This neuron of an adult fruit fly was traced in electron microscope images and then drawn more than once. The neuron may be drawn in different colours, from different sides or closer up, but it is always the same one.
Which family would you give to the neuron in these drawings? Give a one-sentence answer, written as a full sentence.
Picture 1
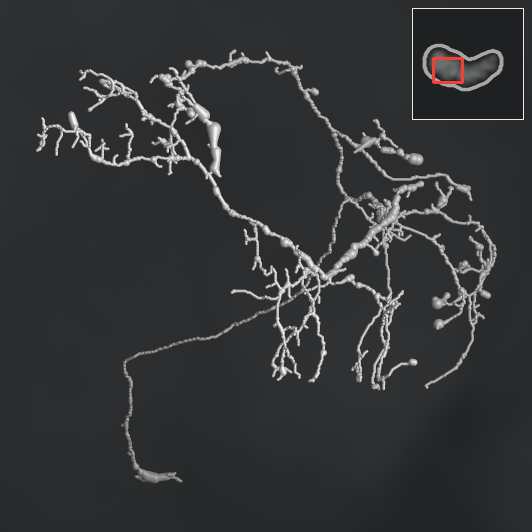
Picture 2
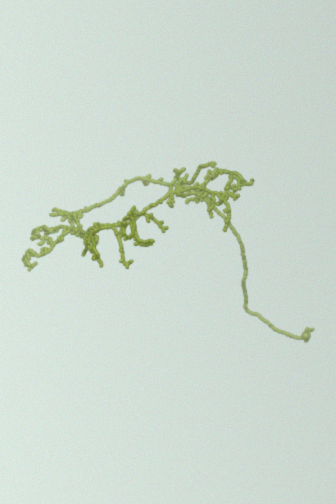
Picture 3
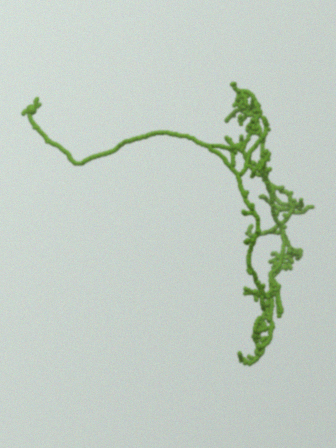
This neuron has been assigned the family hemilineage LALv1_ventral.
